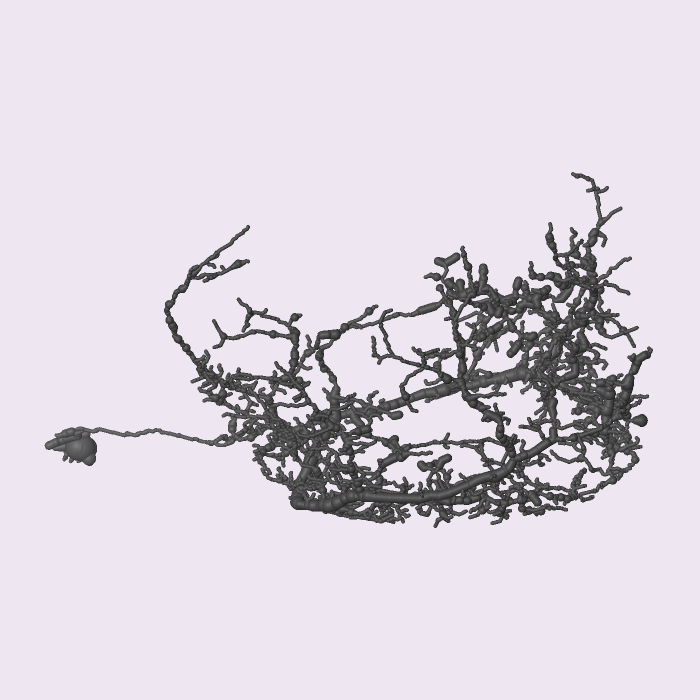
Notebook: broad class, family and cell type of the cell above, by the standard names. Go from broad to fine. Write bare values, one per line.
nerve-cord intrinsic neuron
hemilineage 14A
IN14A004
